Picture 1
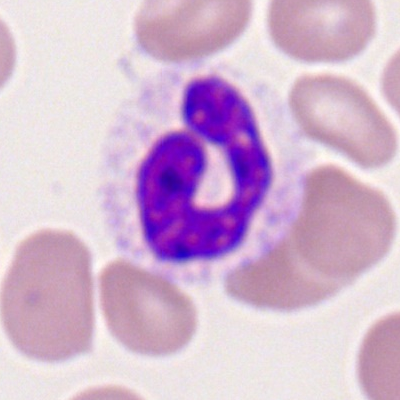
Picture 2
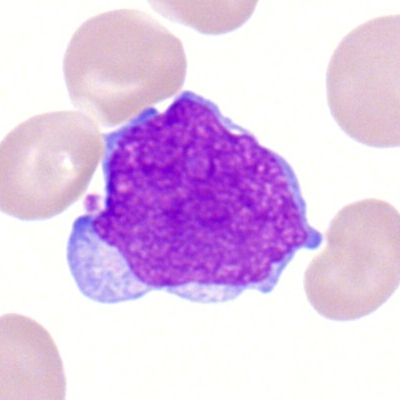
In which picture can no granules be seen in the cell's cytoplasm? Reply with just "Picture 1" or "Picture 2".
Picture 2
